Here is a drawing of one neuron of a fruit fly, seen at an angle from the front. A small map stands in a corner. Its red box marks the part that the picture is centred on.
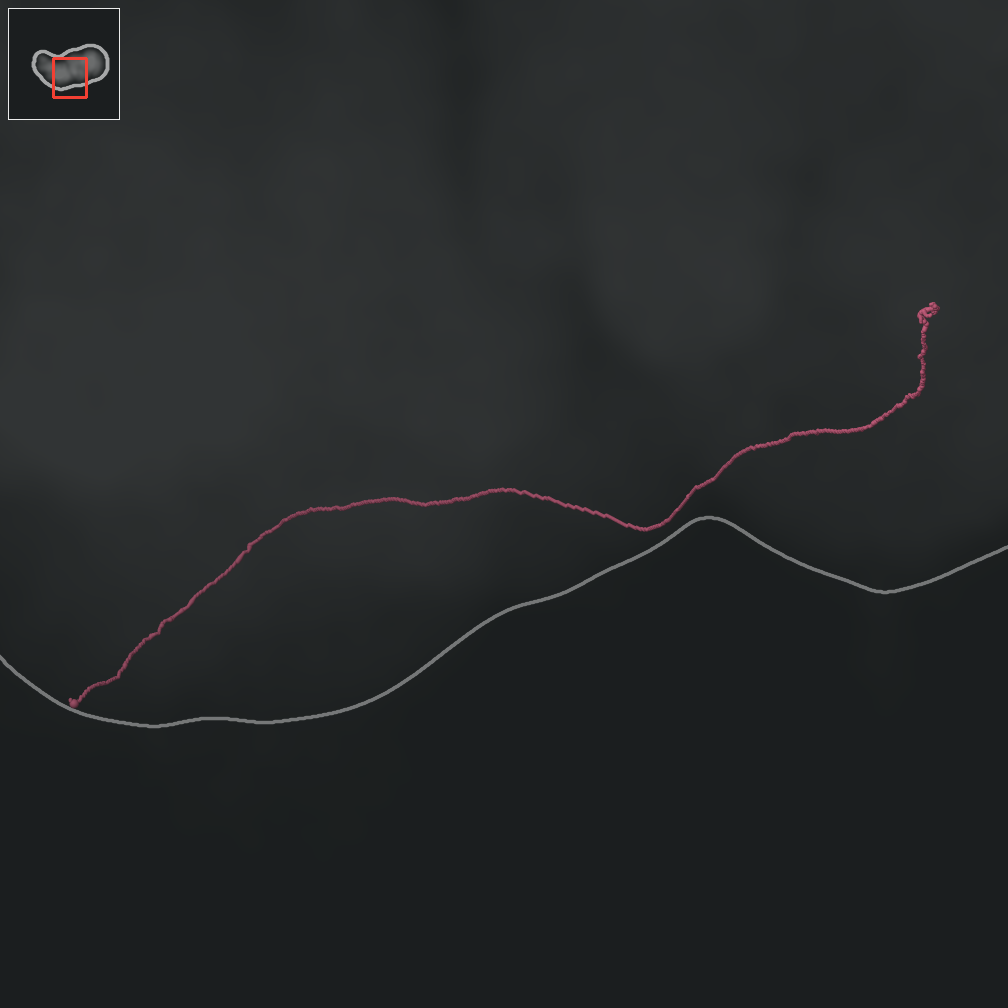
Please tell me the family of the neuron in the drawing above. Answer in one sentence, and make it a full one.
Under family class gustatory sits this neuron.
